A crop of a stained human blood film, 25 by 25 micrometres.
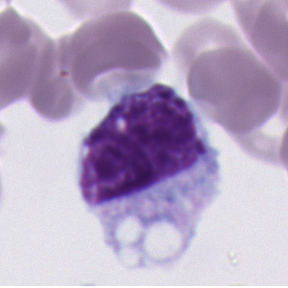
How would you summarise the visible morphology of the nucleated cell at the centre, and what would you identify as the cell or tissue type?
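The nucleus occupies the upper part of the cell, so most of the cytoplasm lies below it. It is one broad, folded mass, not divided into separate lobes. The cytoplasm shows only fine, faint granularity, with no coarse coloured granules. Several clear round vacuoles lie in its lower part. The cell is a monocyte.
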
